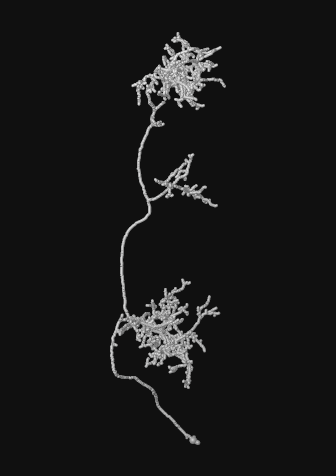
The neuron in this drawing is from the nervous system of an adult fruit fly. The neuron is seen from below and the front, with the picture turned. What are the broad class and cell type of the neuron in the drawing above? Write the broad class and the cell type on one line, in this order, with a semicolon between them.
central-brain intrinsic neuron; PLP259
